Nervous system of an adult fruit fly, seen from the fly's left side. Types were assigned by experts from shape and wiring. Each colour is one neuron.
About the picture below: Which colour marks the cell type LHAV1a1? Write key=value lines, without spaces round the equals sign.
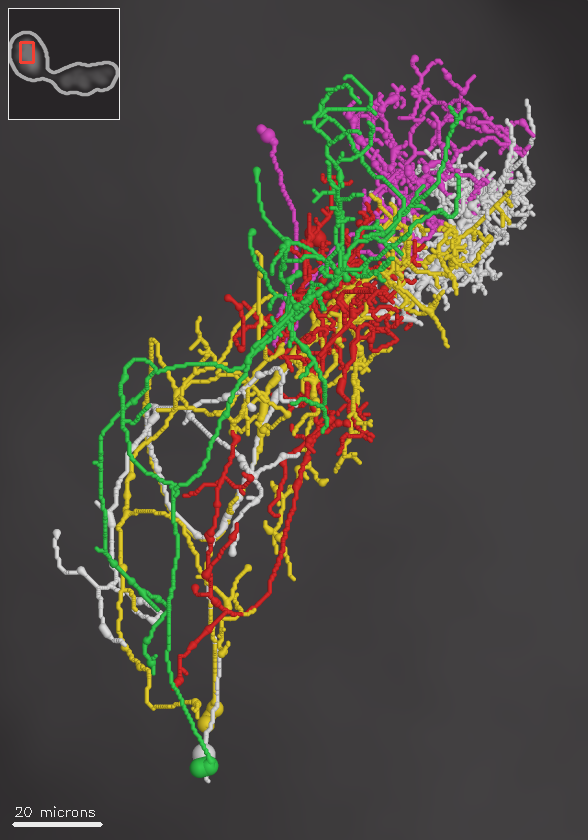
colour=white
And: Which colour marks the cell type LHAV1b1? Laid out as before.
colour=green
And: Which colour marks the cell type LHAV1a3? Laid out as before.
colour=yellow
